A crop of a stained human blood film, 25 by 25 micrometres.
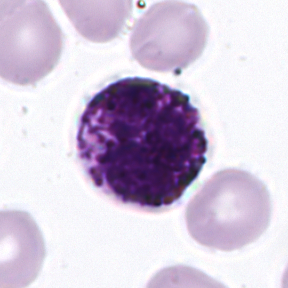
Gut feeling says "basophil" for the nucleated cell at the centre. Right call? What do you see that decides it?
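Basophil is a sound name for this cell. The cell is crowded with coarse dark purple granules, and the shape of its nucleus is hidden beneath them, which speaks for basophil.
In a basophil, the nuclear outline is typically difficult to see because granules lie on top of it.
The cell measures about 12 micrometres across.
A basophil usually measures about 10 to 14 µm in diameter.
The granules reach the cell edge, leaving no clear rim of pale cytoplasm, which speaks against a large granular lymphocyte.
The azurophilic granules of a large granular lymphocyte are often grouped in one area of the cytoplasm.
The outline is round and smooth, without projections, and a paler pinkish-lilac patch lies at the left side of the cell.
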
